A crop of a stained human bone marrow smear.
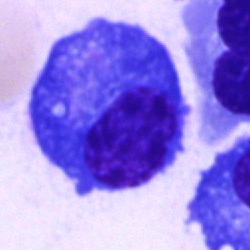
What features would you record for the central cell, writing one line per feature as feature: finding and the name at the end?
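Nucleus: eccentric, toward lower right.
Chromatin: dark, coarsely clumped.
Cytoplasm: abundant, deep blue.
Vacuole: single, small, clear, in left cytoplasm.
Name: plasma cell.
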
